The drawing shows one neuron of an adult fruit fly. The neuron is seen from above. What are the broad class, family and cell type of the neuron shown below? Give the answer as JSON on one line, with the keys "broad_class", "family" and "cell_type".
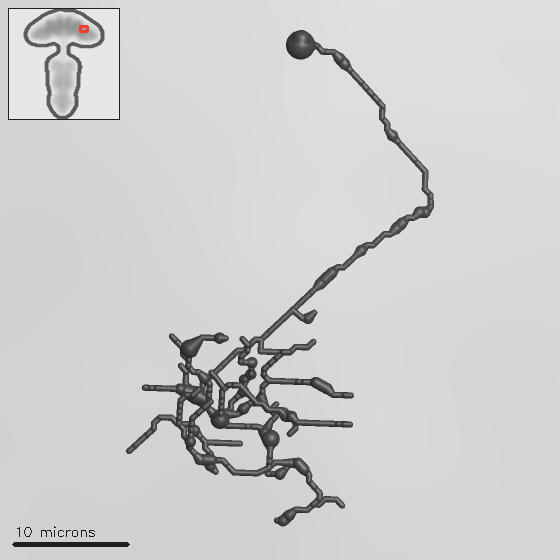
{"broad_class": "optic-lobe intrinsic neuron", "family": "Cm", "cell_type": "Cm1"}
